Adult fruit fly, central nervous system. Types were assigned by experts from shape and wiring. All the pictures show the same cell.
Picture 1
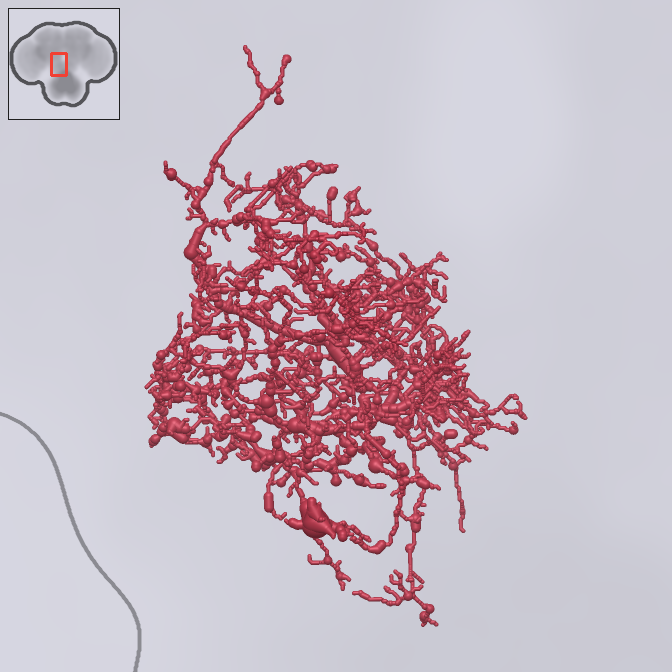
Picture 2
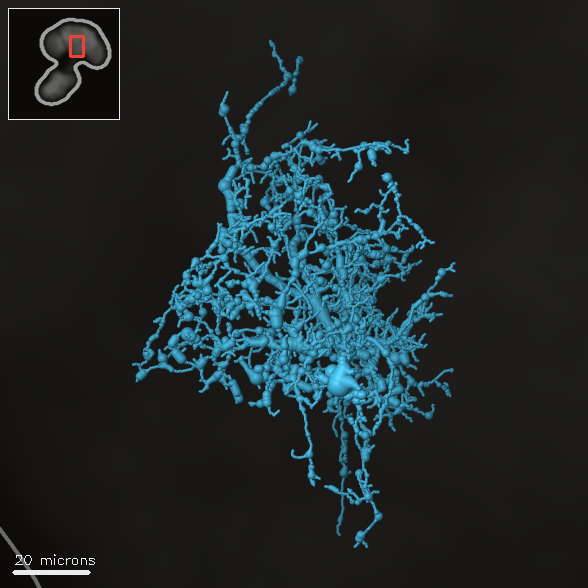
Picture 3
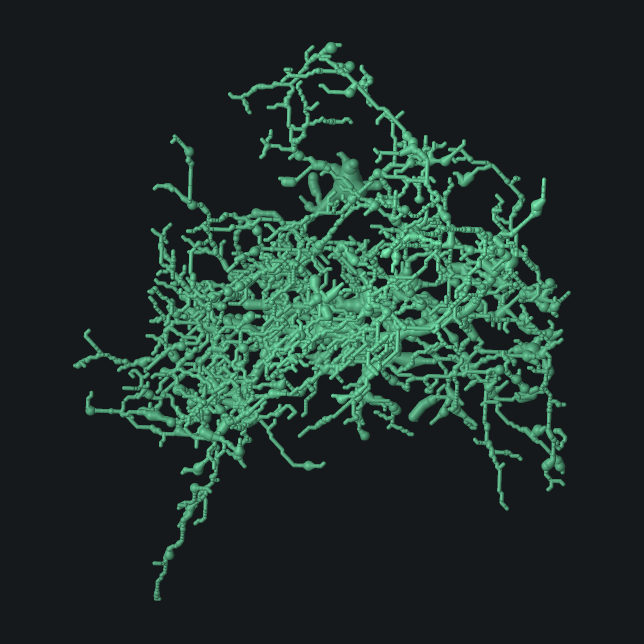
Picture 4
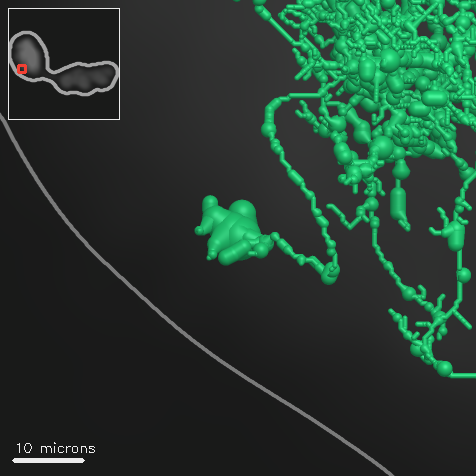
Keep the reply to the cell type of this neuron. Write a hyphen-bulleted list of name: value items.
- cell type: GNG087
